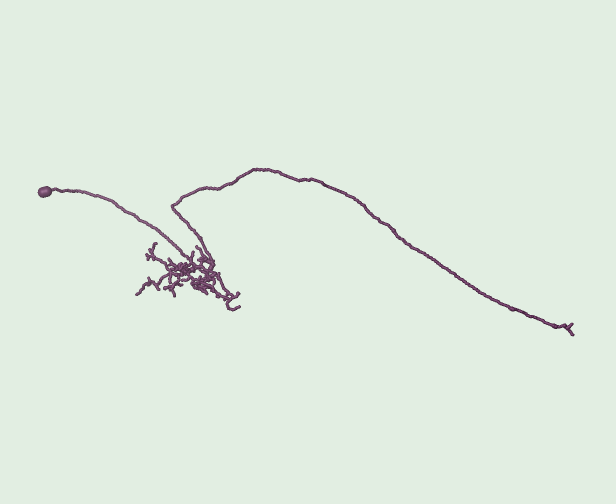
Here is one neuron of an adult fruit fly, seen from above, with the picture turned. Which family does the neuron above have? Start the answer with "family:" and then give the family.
family: hemilineage 10B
